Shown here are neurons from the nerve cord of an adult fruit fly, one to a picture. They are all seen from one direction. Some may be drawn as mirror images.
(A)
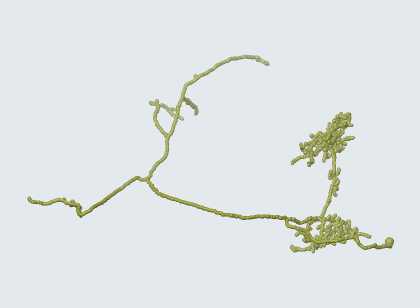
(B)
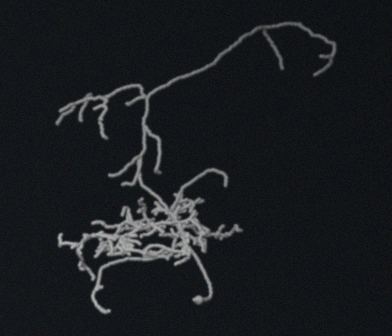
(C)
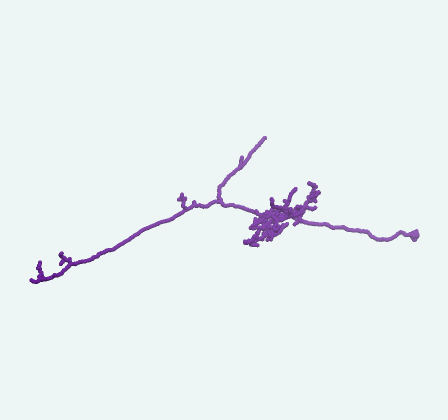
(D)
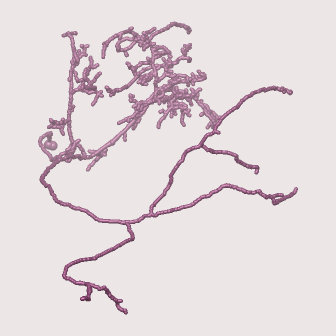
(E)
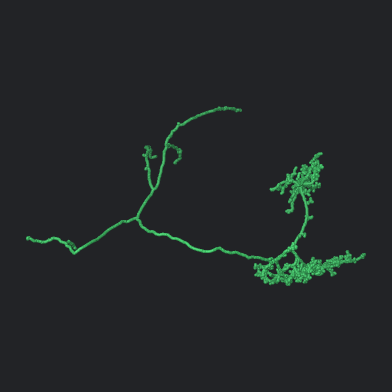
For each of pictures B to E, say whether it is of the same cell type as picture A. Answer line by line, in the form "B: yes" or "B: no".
B: no
C: no
D: yes
E: yes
